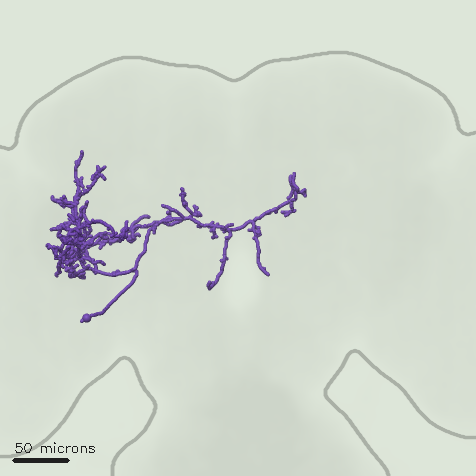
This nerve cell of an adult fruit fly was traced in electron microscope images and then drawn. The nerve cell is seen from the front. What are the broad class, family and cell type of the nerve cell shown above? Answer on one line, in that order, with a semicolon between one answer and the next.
central-brain intrinsic neuron; hemilineage LALa1_anterior; AVLP096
